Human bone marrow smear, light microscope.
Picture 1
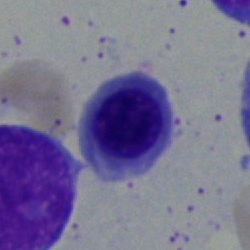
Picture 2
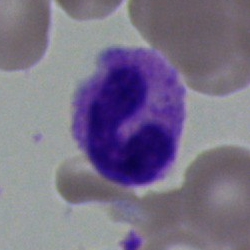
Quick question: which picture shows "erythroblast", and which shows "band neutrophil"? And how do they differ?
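Identification first: picture 1 is an erythroblast, picture 2 a band neutrophil. Outline: the erythroblast is slightly angular rather than perfectly round, and the band neutrophil is roughly oval with a slightly irregular edge. Nucleus: in the erythroblast it sits near the centre, with a moderate rim of cytoplasm visible all around it; in the band neutrophil it is curved like a horseshoe around a paler central area.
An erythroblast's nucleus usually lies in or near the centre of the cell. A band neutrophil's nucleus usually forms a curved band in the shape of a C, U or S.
Chromatin: dark and densely stained in the erythroblast, dark and densely clumped in the band neutrophil, so on this point the two are similar.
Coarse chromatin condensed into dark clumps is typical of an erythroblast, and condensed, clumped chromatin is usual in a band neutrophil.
Further items: no granules are seen in the erythroblast's cytoplasm, and no nucleoli are visible in the band neutrophil's nucleus. Neighbours: a larger nucleated cell touches the erythroblast at its lower left, while a red cell lies against the lower-left edge of the band neutrophil.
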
